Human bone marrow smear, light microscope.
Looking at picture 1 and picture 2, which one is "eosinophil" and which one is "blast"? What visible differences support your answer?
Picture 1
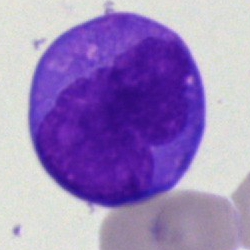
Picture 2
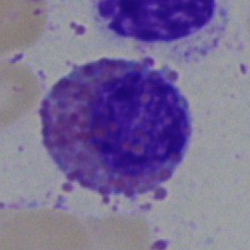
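Picture 1 shows a blast; picture 2 shows an eosinophil. Both cells have a round outline, the blast's being smooth as well. In the blast the nucleus fills most of the cell and is crossed by a diagonal fold, whereas the eosinophil's dark purple nucleus lies toward the right side of the cell. The eosinophil carries granules, some lying over the nucleus and partly hiding its detail, others lying loose just outside the cell edge, most plainly along the lower border. The cytoplasm is deep blue-purple in the blast and pale bluish-grey between the granules in the eosinophil. Nearby, pale red cells lie just below and to the right of the blast, and part of another dark-staining nucleated cell shows at the top edge of the eosinophil picture.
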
